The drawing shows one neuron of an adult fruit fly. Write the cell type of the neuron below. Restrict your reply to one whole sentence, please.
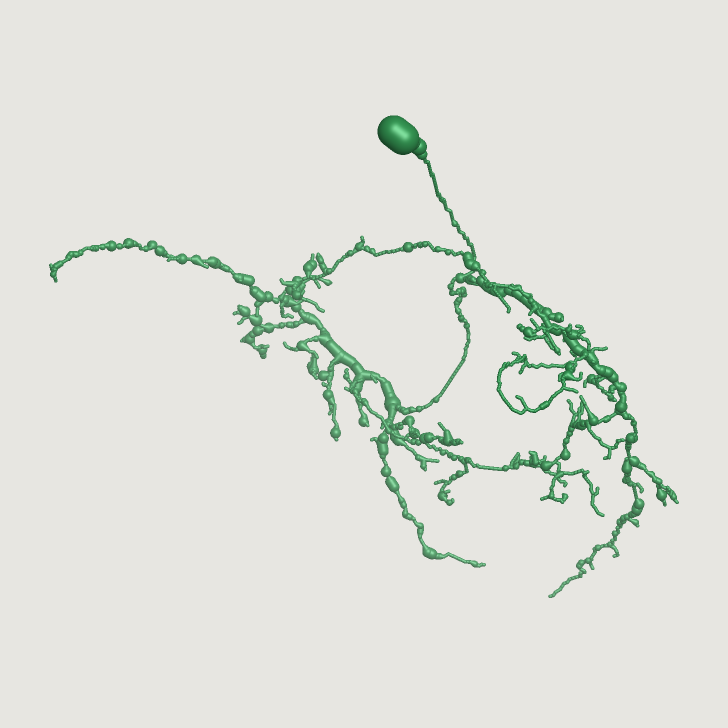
The neuron is typed under the name SLP360_d.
